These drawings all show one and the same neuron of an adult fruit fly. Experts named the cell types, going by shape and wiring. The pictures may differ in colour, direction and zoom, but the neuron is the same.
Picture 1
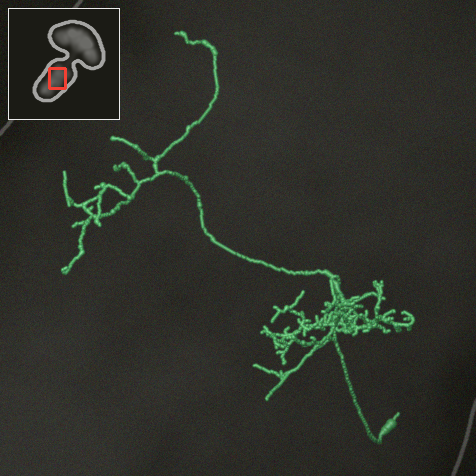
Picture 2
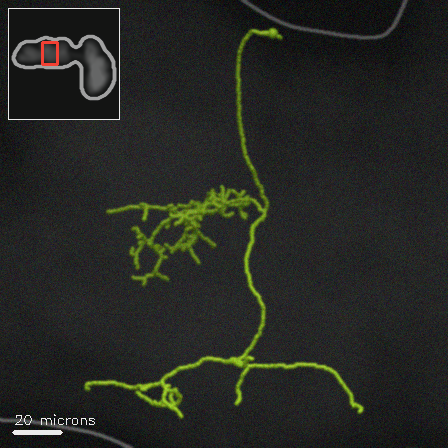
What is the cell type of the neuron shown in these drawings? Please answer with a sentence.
The cell type is IN07B081.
